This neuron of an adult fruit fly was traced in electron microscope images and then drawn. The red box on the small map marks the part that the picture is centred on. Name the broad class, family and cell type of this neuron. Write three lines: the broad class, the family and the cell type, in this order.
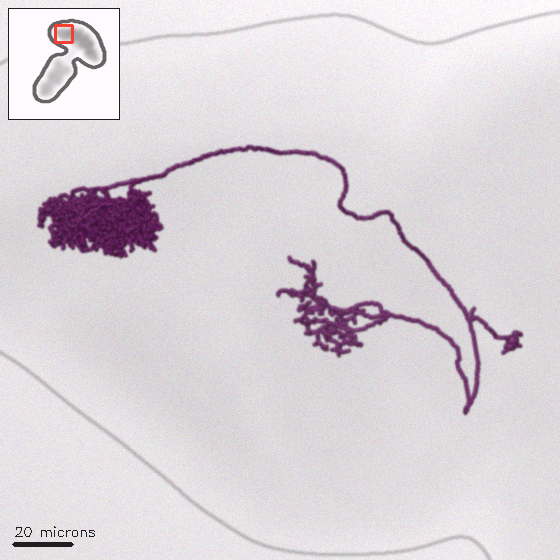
optic-lobe intrinsic neuron
MeLo
MeLo9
